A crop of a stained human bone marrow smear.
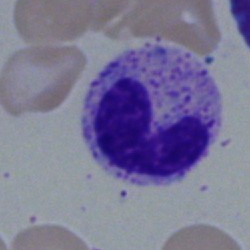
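Band neutrophil, the cell in the middle of this stained bone marrow smear. Its outline is round. The notch of its curved nucleus opens toward the upper right, and no nucleoli are visible. Scattered purple granules lie in the cytoplasm.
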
